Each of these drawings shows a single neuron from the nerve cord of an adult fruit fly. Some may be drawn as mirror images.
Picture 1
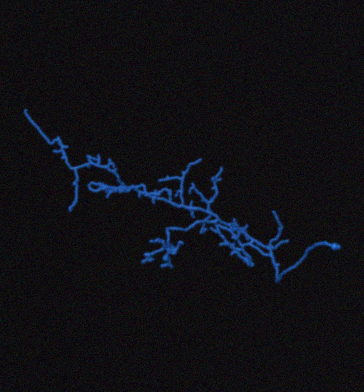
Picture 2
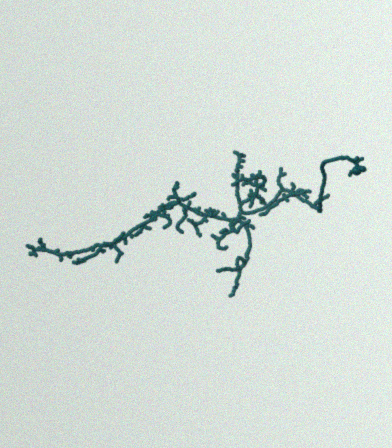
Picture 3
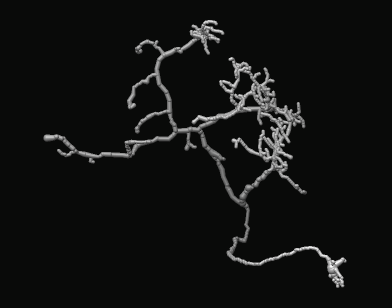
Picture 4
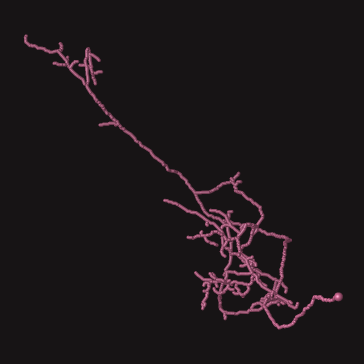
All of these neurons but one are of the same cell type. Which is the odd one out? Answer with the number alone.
4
